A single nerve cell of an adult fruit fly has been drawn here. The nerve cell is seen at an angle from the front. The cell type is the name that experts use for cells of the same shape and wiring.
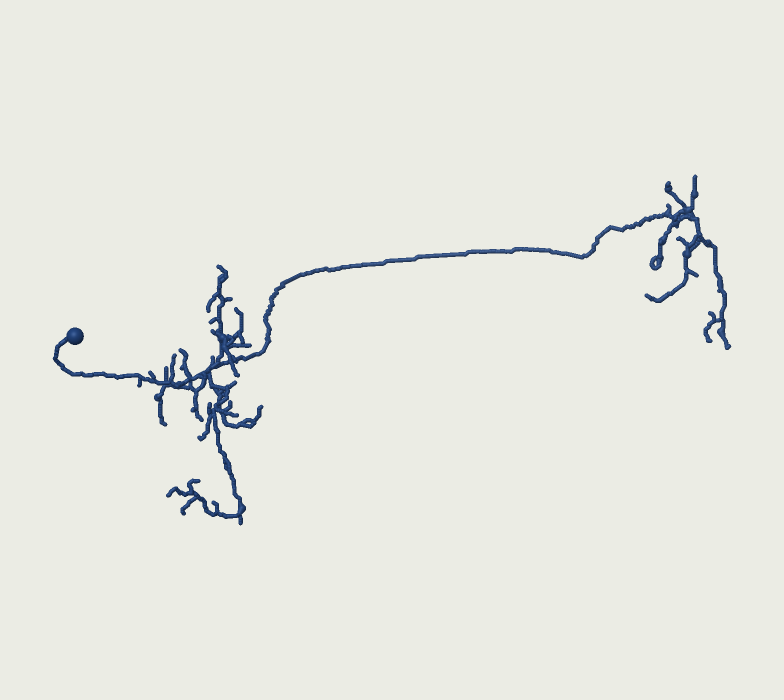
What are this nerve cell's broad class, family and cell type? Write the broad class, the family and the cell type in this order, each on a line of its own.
optic-lobe intrinsic neuron
Tm
Tm35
